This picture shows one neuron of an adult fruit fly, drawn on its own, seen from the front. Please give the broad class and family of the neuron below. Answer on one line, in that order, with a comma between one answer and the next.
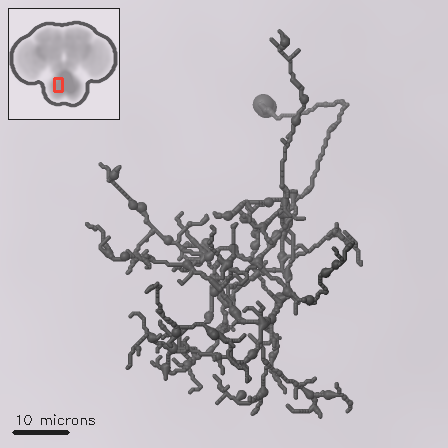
nerve-cord intrinsic neuron, hemilineage 20A.22A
